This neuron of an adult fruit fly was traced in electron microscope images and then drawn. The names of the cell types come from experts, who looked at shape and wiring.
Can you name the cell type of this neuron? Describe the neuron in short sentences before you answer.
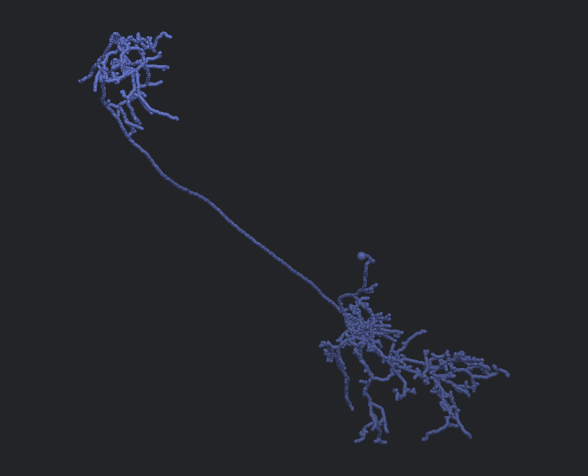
Its cell body lies in the middle of the picture. The picture shows dozens of branch ends. It is an ascending neuron. It is of cell type AN17A050.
